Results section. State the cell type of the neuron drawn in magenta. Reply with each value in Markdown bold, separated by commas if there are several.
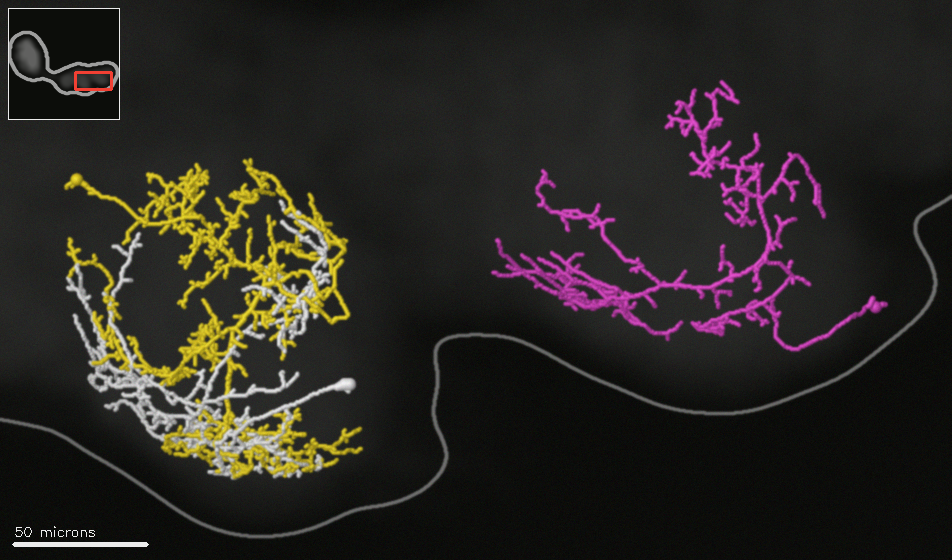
**IN13A053**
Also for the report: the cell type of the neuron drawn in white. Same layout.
**IN13A054**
